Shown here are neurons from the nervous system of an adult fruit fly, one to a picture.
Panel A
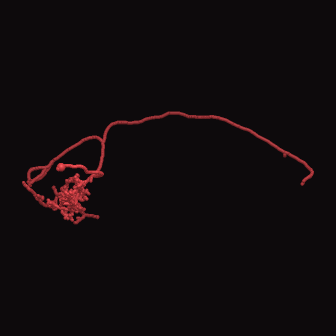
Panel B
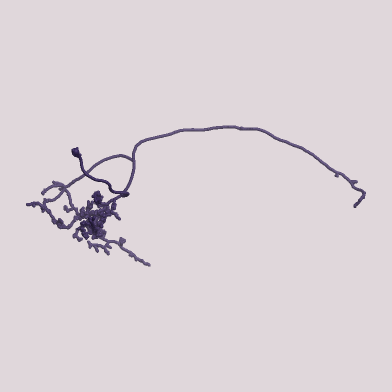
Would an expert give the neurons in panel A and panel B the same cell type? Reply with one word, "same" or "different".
same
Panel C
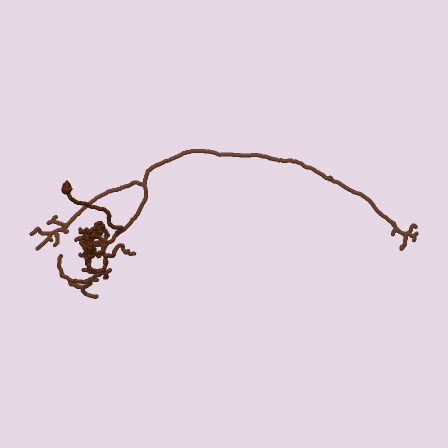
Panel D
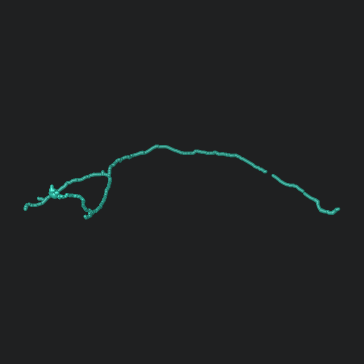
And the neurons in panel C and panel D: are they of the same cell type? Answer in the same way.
same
